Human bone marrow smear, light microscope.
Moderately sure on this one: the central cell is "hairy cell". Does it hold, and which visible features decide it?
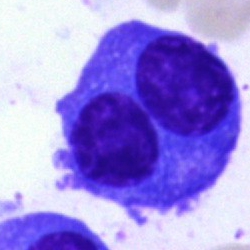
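Two separate nuclei sit in this cell, both with dark purple, dense chromatin. The cytoplasm is deep blue and plentiful, surrounding both nuclei.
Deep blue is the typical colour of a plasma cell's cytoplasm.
So the cytoplasm's colour goes with plasma cell. Small blebs project from the lower left edge of the cell. Part of another nucleated cell shows in the bottom left corner. Weighed up, it's a plasma cell rather than a hairy cell.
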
